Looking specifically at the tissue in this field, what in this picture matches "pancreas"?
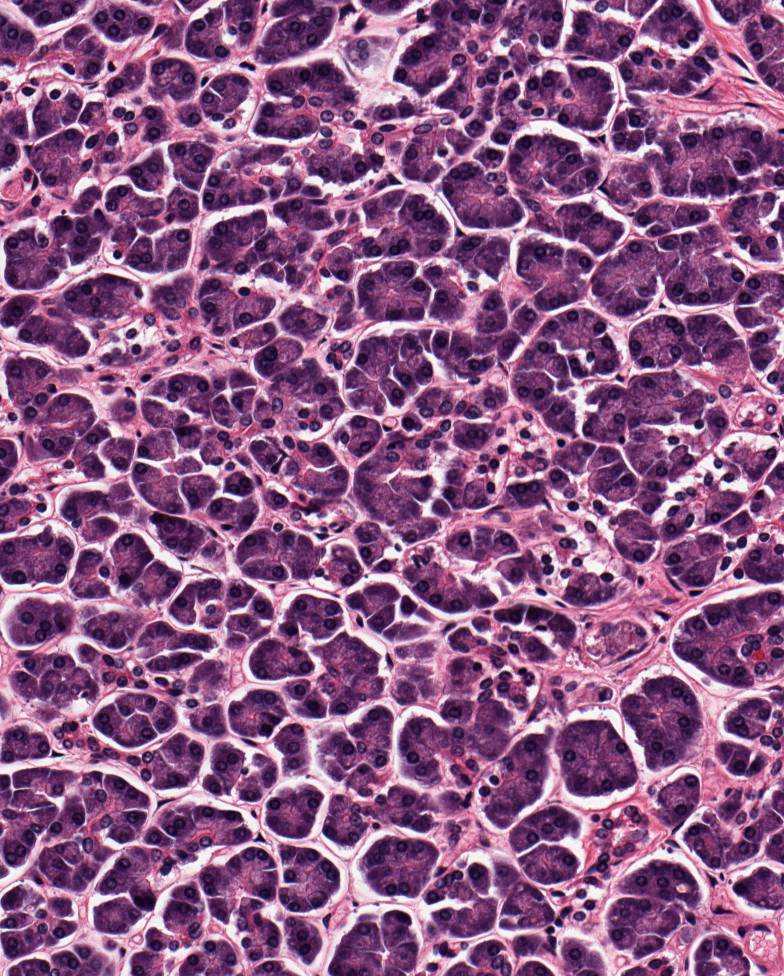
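The tissue is pancreas.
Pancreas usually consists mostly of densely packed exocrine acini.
First, the acini here are lined by pyramidal cells whose nuclei sit at the base, toward the outer edge of each acinus. Second, those acinar cell nuclei are round and fairly uniform in size. Third, the acinar lumina are inconspicuous, showing at most as pinpoint central spaces. Last, a band of pink fibrous tissue runs across the top right corner, thicker than the septa elsewhere.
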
